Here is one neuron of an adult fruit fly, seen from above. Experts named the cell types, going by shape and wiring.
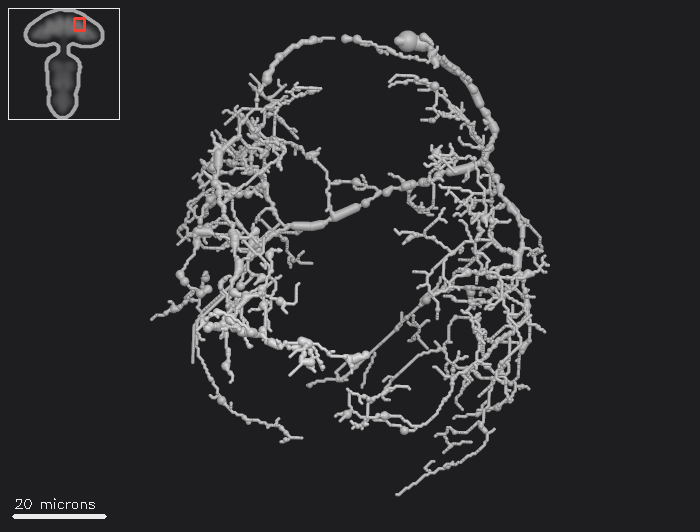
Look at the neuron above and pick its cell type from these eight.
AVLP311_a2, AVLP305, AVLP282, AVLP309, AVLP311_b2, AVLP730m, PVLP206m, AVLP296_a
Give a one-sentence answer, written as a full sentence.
The cell type for the neuron is AVLP296_a.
